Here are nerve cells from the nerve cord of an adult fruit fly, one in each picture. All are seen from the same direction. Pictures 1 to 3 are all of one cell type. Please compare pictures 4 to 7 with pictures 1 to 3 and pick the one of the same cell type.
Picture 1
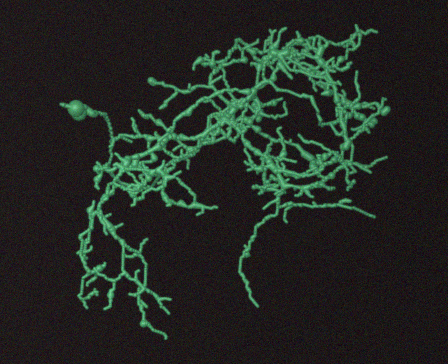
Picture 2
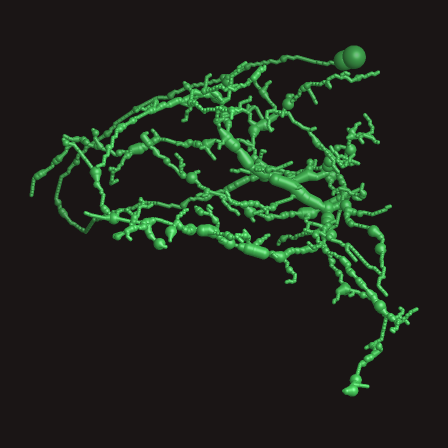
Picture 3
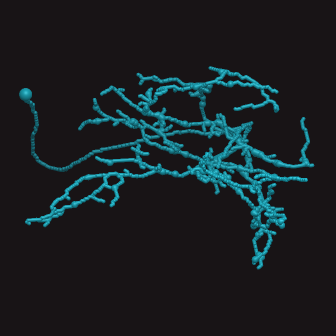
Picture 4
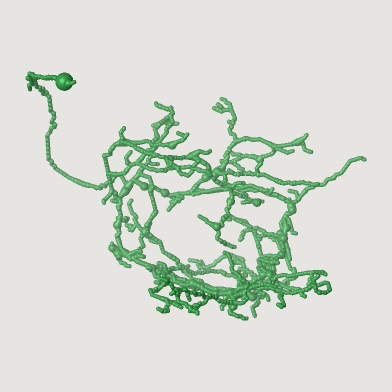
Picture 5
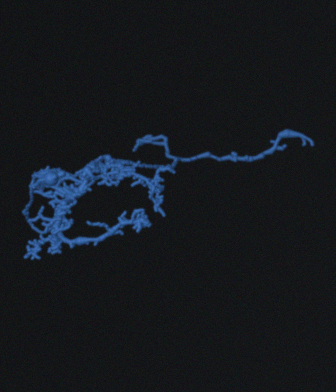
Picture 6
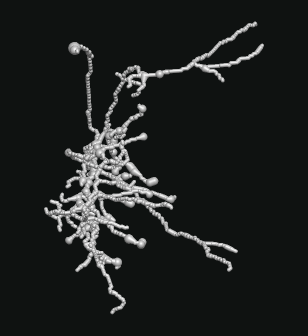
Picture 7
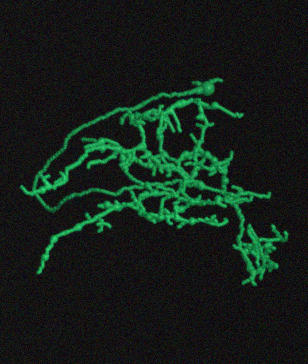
7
